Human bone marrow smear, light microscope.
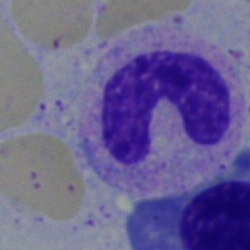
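Band neutrophil. Look at the nucleus: it is a curved, horseshoe-shaped band whose opening faces downward, and no nucleoli are visible in it. Around it, the cell outline is round and smooth, and fine pink-purple granules are scattered through the cytoplasm.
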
